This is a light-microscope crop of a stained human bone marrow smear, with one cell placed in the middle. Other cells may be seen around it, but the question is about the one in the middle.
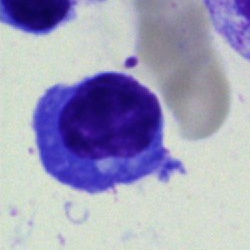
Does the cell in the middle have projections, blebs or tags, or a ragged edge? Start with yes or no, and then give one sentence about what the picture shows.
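Yes. Small ragged projections extend from the cell edge at the lower right.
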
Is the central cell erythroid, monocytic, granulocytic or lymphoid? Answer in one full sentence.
Within the lymphoid lineage lies the cell at the center of the crop.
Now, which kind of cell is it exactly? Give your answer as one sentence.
The central cell in this smear crop is a plasma cell.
